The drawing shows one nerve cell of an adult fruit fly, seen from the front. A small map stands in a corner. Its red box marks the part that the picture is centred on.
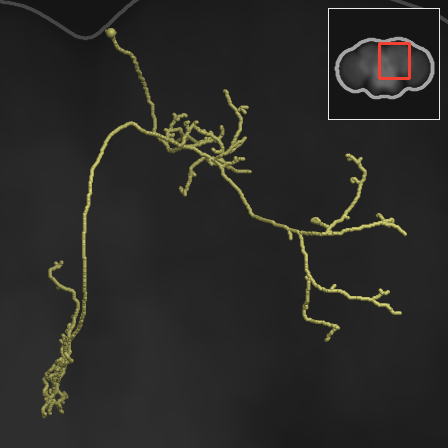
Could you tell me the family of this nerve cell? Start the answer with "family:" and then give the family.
family: hemilineage SMPpm1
